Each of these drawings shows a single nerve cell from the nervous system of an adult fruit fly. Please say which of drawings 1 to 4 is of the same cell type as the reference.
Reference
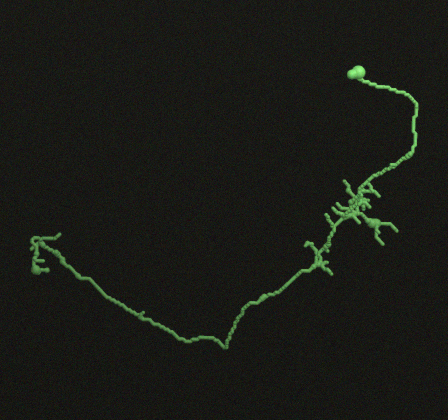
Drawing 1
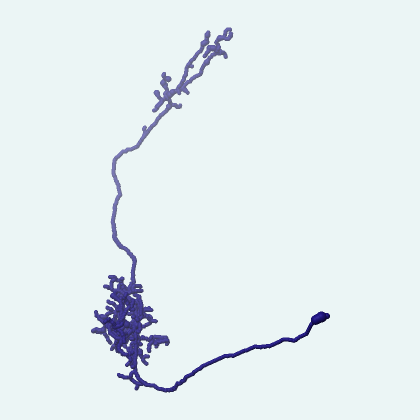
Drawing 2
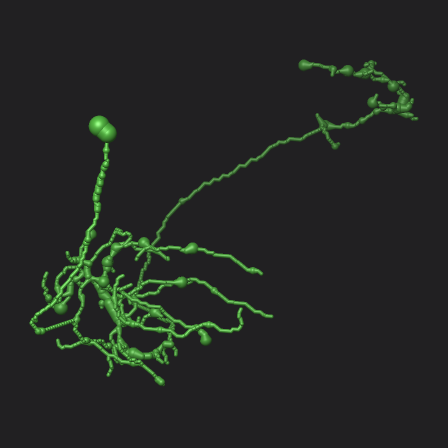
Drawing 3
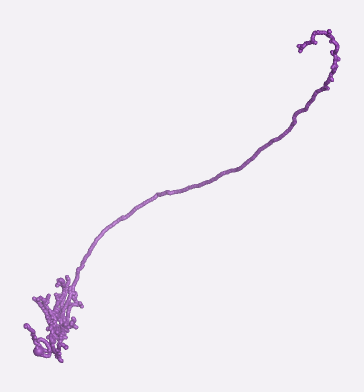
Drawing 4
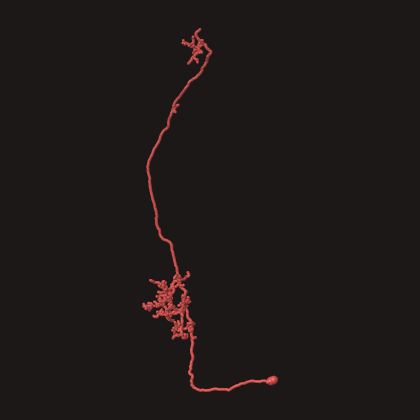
4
